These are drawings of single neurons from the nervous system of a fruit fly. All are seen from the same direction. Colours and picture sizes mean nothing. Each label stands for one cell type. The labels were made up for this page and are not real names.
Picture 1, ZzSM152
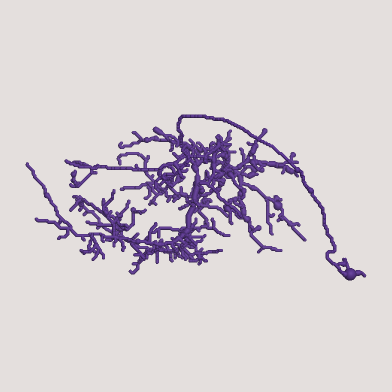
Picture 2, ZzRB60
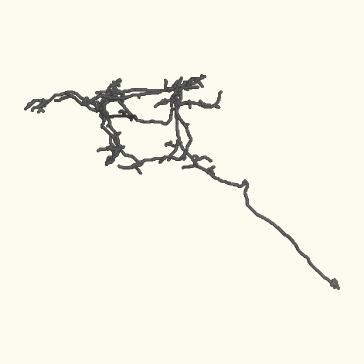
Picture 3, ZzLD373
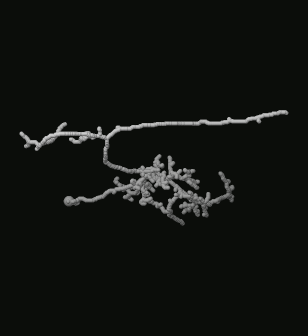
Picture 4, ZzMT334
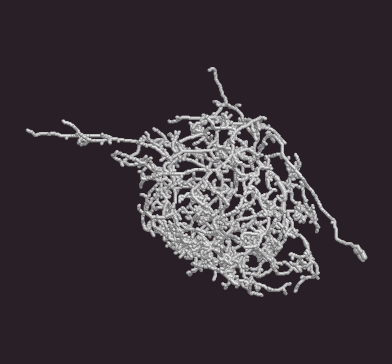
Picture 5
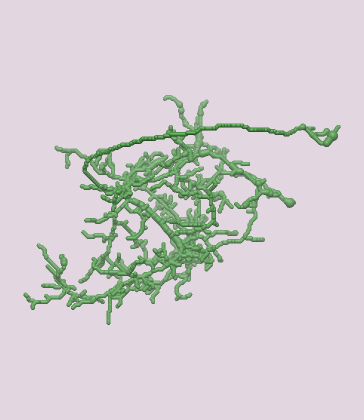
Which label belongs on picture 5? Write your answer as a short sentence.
It belongs to ZzSM152.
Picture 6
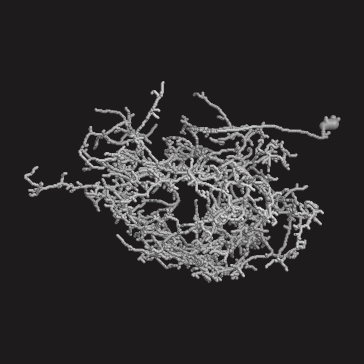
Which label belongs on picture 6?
It belongs to ZzMT334.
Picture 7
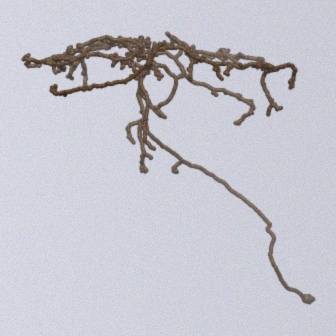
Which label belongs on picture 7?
It belongs to ZzRB60.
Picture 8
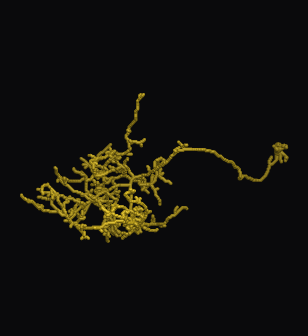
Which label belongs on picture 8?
It belongs to ZzSM152.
